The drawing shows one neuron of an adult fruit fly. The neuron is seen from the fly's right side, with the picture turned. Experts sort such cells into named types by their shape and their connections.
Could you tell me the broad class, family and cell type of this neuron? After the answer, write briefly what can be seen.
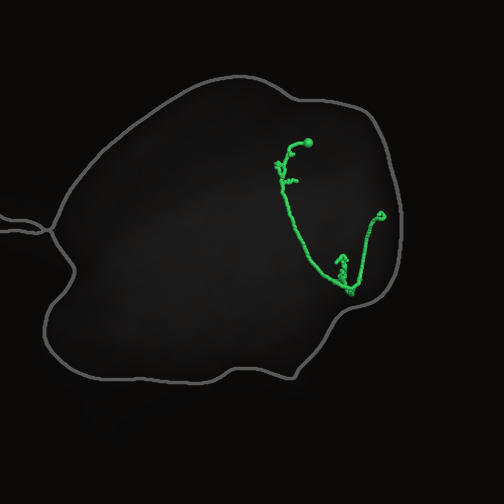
Its broad class is central-brain intrinsic neuron. Its family is called class Kenyon Cell. The cell type is KCa'b'-ap1. The cell body can be seen at the top of the picture. In this view it is taller than it is wide.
